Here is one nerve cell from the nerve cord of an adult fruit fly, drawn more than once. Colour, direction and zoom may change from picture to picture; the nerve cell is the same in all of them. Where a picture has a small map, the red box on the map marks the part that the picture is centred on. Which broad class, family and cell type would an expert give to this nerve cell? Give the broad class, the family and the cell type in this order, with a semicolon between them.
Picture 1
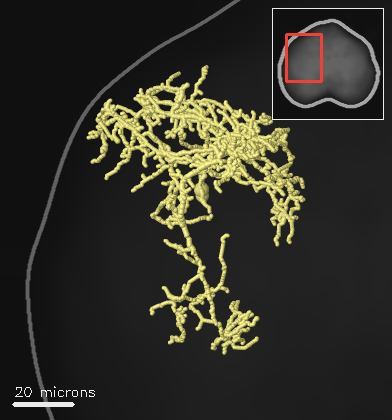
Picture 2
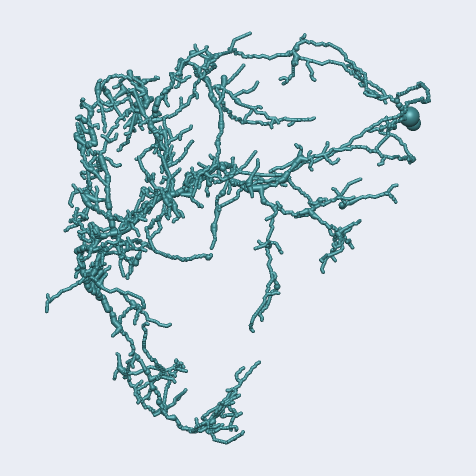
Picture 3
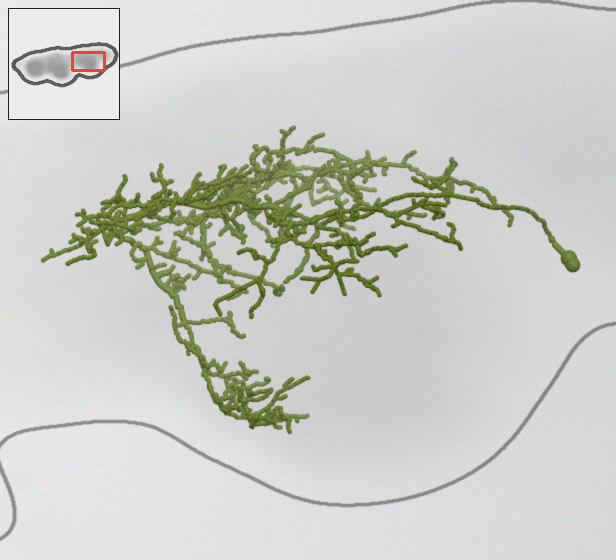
nerve-cord intrinsic neuron; hemilineage 21A; IN21A017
